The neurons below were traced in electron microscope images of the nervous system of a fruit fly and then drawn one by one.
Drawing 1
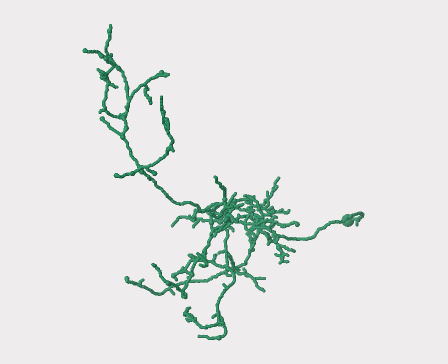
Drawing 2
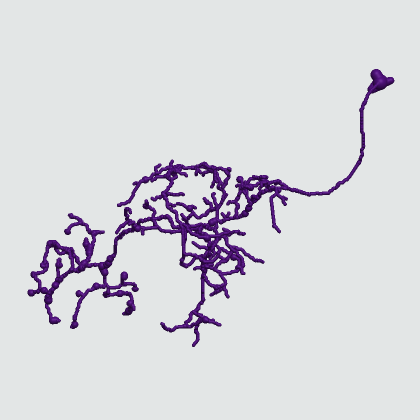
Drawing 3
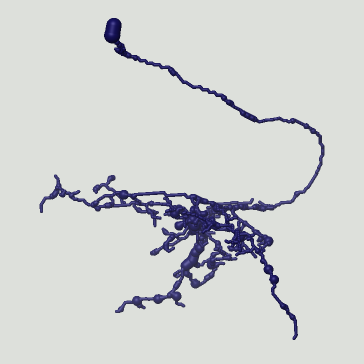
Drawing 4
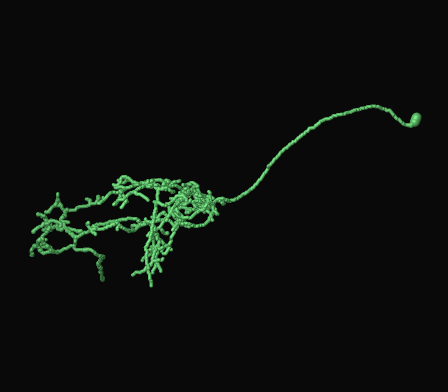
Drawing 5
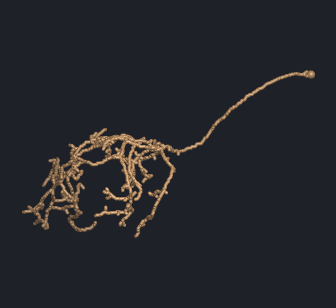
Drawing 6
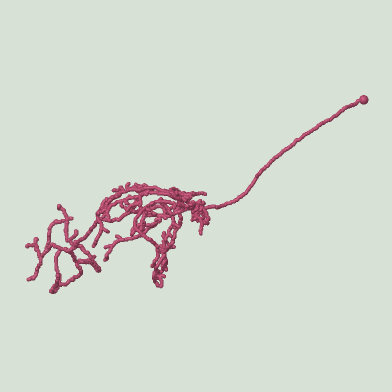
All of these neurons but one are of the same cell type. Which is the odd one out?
Drawing 3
